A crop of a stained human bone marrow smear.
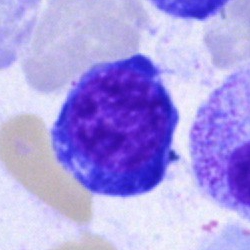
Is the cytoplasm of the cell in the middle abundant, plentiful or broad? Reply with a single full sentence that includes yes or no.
No, the cytoplasm is not plentiful; it forms only a thin rim.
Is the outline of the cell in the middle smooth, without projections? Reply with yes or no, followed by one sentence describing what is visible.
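No. A small blue bulge projects from the upper right of the cell.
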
